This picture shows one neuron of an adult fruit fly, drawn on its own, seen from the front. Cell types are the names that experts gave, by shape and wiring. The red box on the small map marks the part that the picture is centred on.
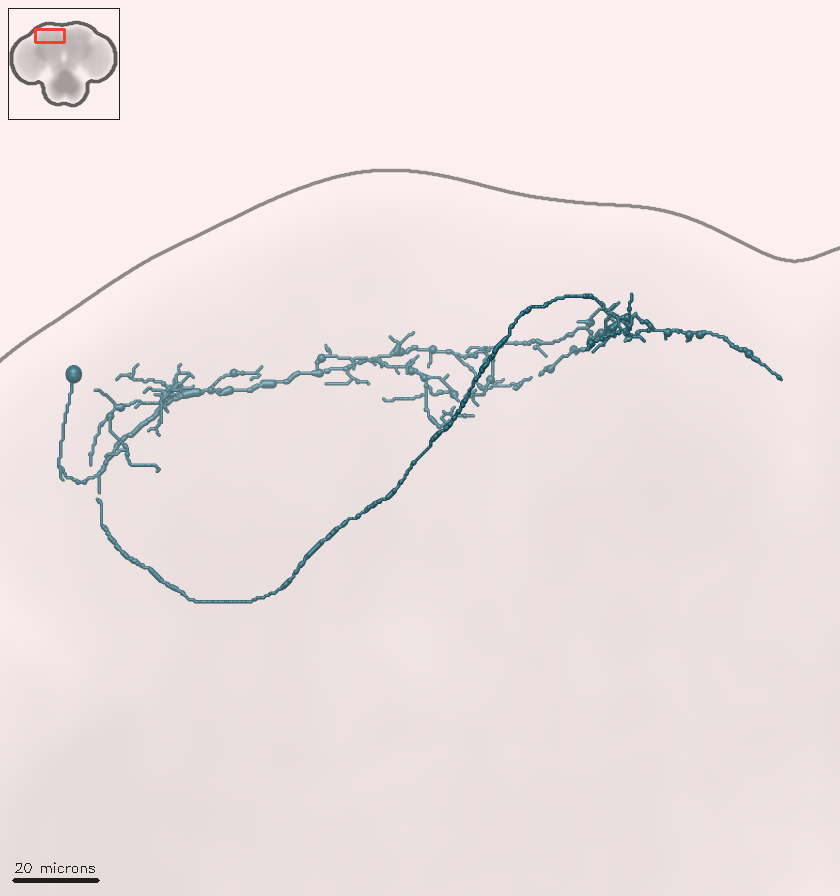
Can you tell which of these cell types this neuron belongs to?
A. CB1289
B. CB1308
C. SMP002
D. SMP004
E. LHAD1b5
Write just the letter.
A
